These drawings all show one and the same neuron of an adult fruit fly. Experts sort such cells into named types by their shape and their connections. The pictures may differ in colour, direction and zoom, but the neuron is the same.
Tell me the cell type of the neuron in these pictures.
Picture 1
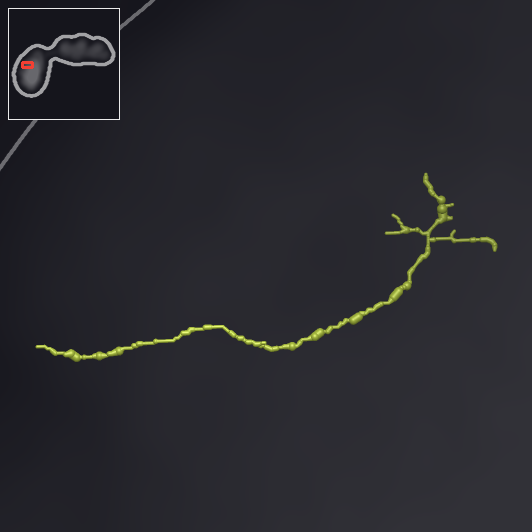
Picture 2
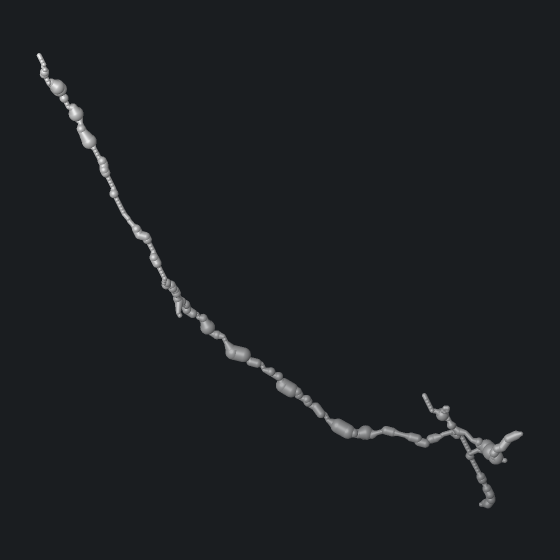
JO-CA1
